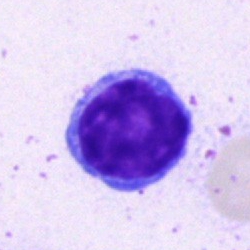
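Lymphocyte, the central cell of a stained human bone marrow smear. Its cytoplasm takes a blue stain, and looking over it closely, I can find no granules and no vacuoles there. The chromatin, by contrast, is deeply stained and gathered into clumps.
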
